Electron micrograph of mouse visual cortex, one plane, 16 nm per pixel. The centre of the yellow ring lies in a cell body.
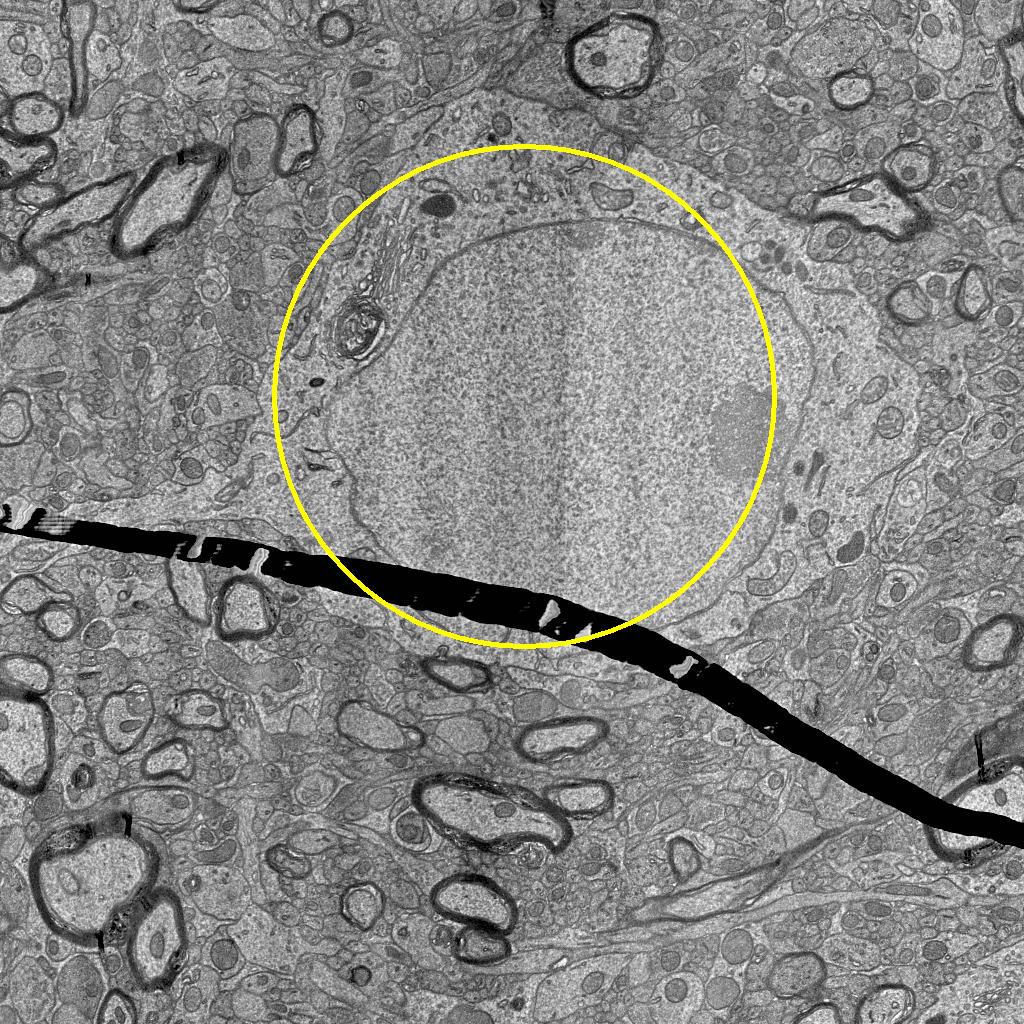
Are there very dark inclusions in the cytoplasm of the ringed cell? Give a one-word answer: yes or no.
Yes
